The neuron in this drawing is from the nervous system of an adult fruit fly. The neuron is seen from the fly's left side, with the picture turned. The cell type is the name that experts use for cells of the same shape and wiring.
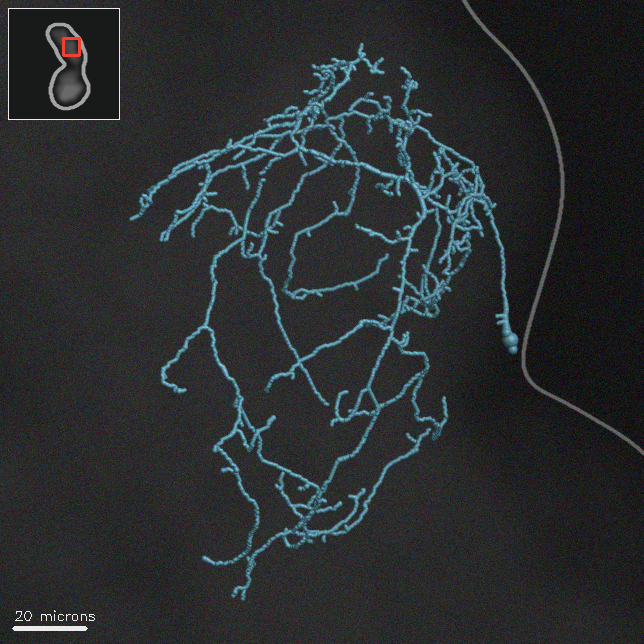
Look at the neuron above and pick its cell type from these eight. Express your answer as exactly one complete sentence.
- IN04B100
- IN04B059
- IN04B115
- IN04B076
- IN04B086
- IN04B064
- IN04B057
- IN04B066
Under the cell type IN04B057 falls this neuron.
